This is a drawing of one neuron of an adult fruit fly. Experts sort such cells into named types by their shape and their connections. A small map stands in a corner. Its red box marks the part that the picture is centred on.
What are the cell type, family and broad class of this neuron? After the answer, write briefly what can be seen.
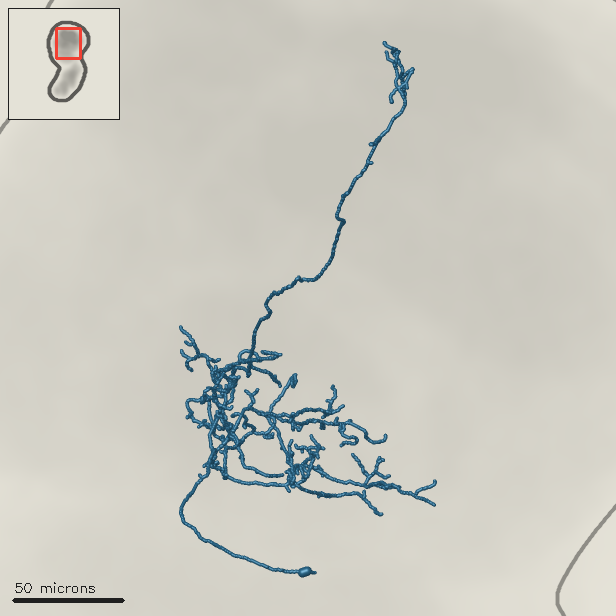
The cell type is CB1932. The family is hemilineage VLPl&p2_posterior. This is a central-brain intrinsic neuron. The cell body can be seen at the bottom of the picture. By the scale bar it is about 250 microns tall in this view. Dozens of branch ends can be seen.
